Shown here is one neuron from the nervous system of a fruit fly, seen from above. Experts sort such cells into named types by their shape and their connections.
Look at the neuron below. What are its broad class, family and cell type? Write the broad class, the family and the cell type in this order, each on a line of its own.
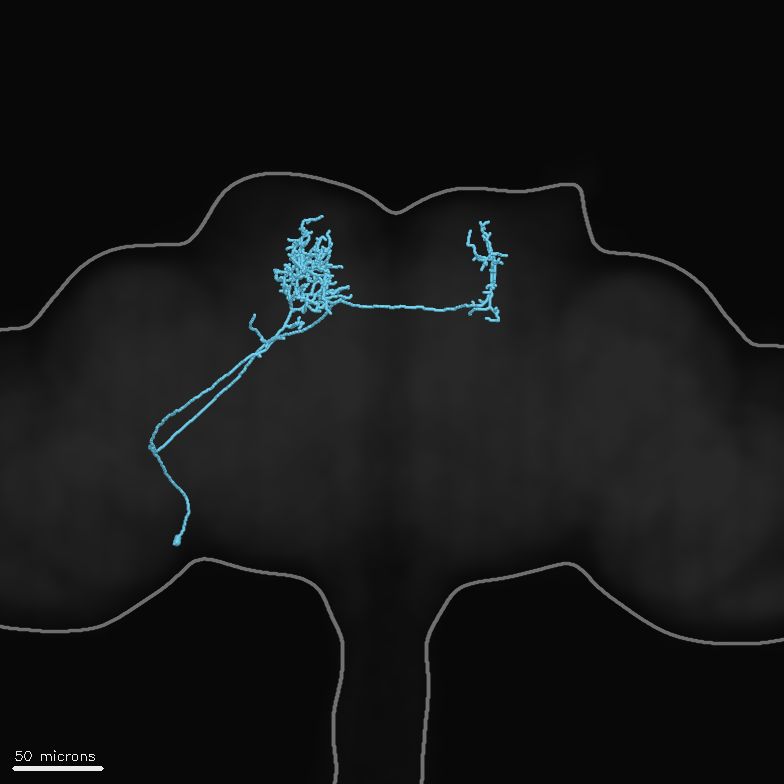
central-brain intrinsic neuron
hemilineage VLPl&p1_posterior
SMP568_c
